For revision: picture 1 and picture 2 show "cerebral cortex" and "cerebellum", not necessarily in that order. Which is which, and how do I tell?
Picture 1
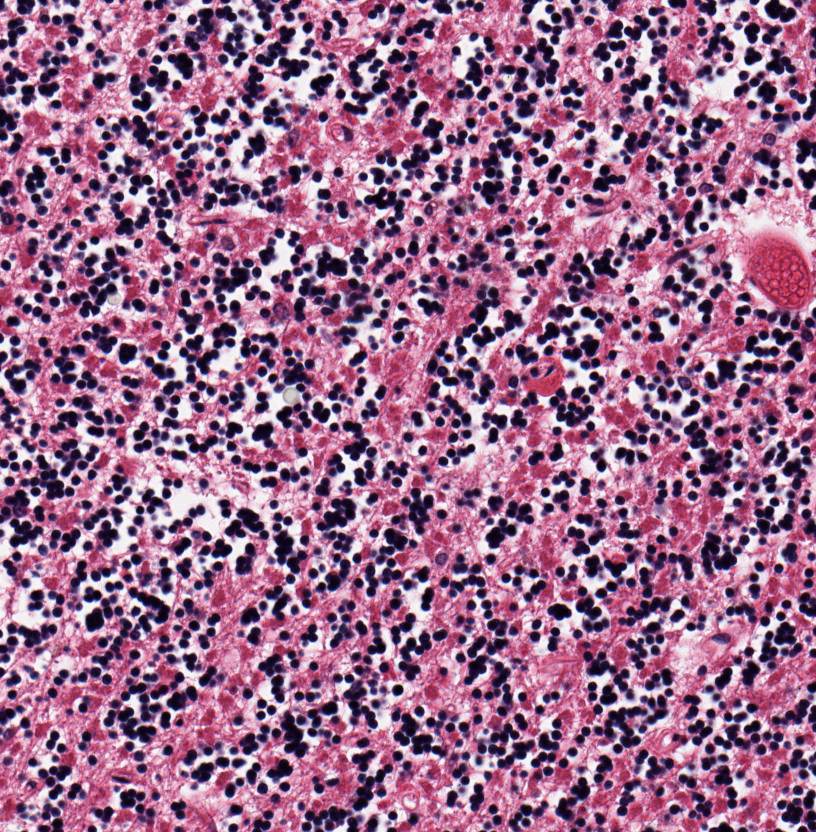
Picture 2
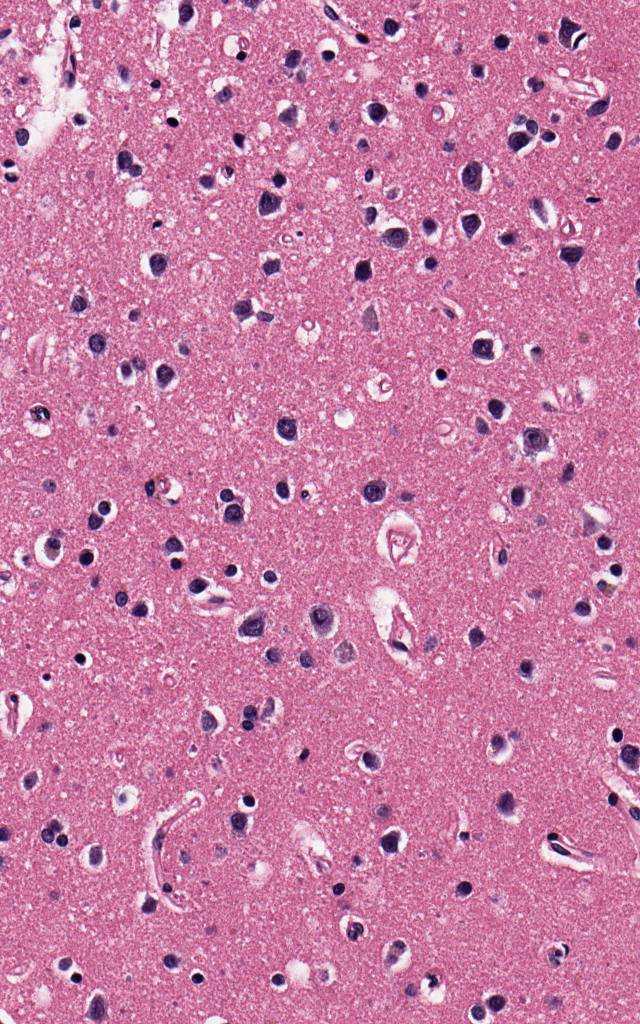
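The cerebellum appears in the first picture, the cerebral cortex in the second. Across the whole cerebellum field, small dark round nuclei are densely packed with no layering or zonation. These predominant cells have small, round, darkly staining nuclei with almost no visible cytoplasm, set in pink, finely fibrillary material, with small clear empty spaces scattered among the cell clusters.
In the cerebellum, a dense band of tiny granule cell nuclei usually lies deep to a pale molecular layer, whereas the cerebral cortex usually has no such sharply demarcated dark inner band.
The cerebral cortex shows finely granular pink neuropil filling the space between its cells. Larger cells with angular, often triangular outlines and purplish cytoplasm are scattered throughout, among many small cells with round, dark nuclei and hardly any visible cytoplasm.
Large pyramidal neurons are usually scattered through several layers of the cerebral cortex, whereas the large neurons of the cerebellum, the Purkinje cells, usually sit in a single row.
A few small thin-walled vessels cross this field, one near the centre and one in the lower left.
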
